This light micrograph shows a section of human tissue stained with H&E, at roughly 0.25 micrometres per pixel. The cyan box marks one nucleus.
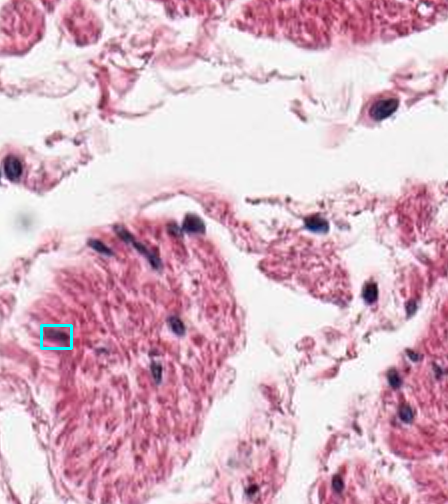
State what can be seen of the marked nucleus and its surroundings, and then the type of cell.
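The cytoplasm is pink and streaky, drawn out in the same direction as the nucleus. The cell lies inside a densely packed bundle of pink fibres, close to the bundle's outer border, where paler, looser tissue begins. The marked nucleus belongs to a smooth muscle cell.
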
